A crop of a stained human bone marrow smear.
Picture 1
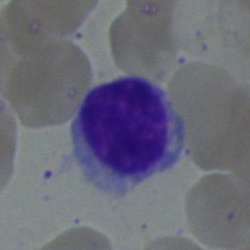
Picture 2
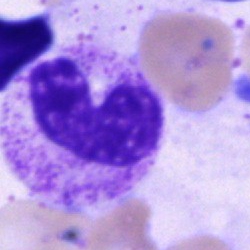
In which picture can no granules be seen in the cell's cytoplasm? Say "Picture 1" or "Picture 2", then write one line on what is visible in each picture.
Picture 1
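In picture 1: No granules are visible in the cytoplasm.
In picture 2: Many fine purple-pink granules are spread throughout the cytoplasm.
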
